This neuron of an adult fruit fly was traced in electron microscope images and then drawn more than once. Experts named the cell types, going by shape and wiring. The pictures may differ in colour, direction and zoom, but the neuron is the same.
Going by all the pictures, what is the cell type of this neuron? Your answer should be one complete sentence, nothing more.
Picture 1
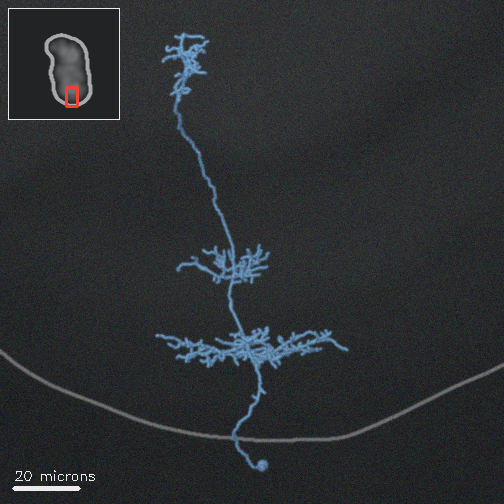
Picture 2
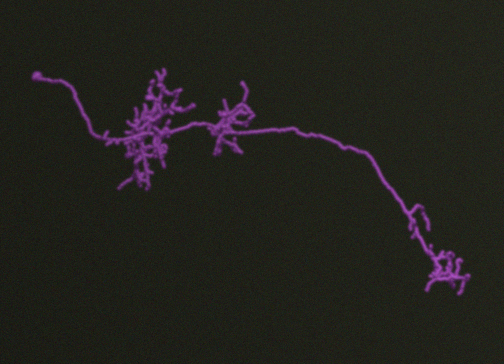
The cell type of the neuron here is Tm16.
